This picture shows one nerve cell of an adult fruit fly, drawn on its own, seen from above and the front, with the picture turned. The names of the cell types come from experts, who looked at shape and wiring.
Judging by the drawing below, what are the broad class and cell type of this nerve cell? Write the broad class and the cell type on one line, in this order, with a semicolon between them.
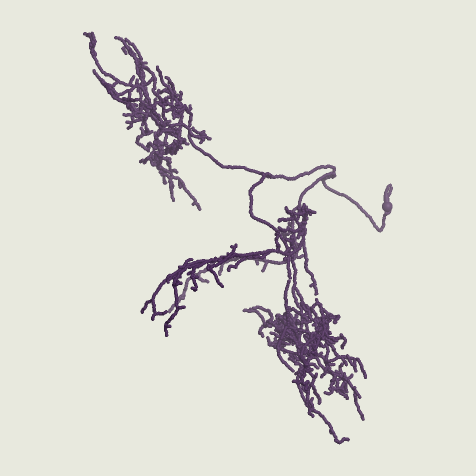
central-brain intrinsic neuron; CL344_a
